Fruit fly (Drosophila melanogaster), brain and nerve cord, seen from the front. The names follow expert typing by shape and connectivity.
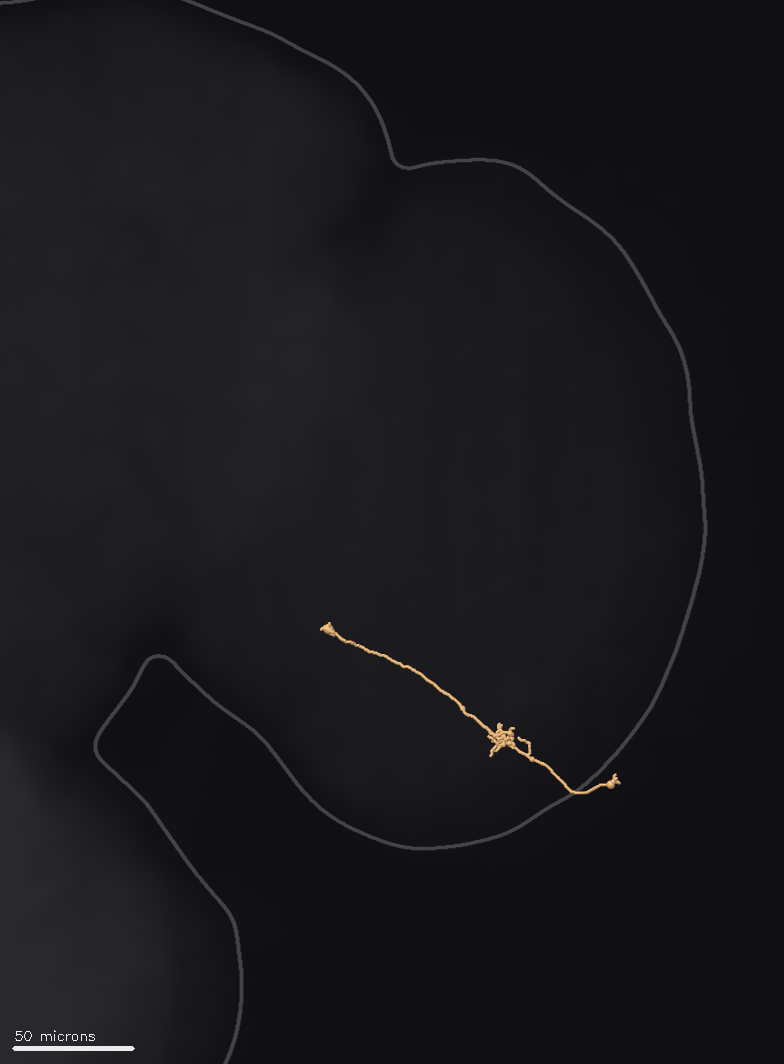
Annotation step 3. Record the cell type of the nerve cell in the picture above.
Tm9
